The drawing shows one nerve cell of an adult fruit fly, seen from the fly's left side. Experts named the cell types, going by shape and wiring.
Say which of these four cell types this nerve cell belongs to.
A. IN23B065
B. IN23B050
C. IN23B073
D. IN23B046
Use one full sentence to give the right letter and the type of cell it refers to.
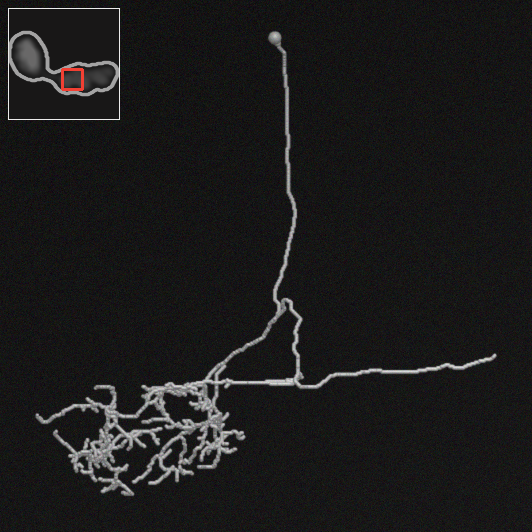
The cell type is IN23B046 for the nerve cell, matching option D.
